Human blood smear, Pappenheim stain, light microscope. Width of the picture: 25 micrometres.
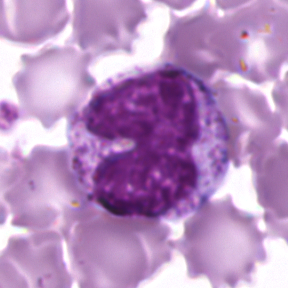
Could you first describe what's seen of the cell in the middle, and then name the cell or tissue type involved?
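First, the nucleus fills most of the cell and is indented by a deep notch that enters from the left side. Second, its chromatin is dark purple and coarsely clumped. Third, fine purple granules are sprinkled through the cytoplasm. Name: band neutrophil.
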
